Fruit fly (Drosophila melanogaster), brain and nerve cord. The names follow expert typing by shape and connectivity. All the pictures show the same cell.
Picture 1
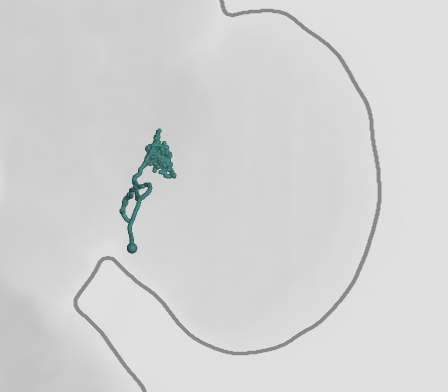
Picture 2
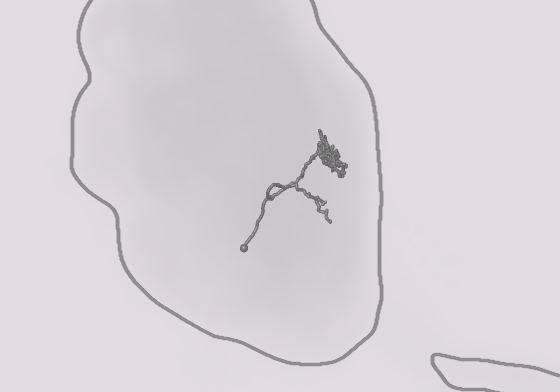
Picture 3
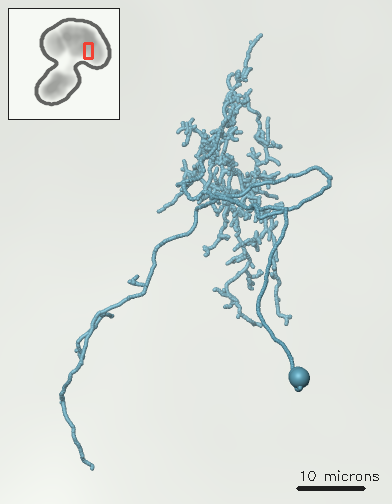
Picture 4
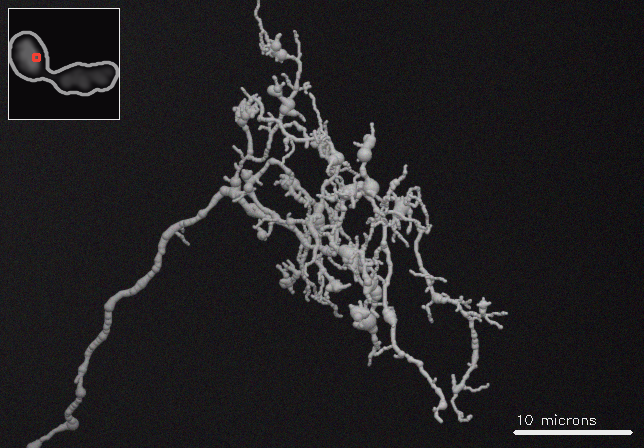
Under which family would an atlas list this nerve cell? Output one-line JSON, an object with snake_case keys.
{"family": "Li"}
